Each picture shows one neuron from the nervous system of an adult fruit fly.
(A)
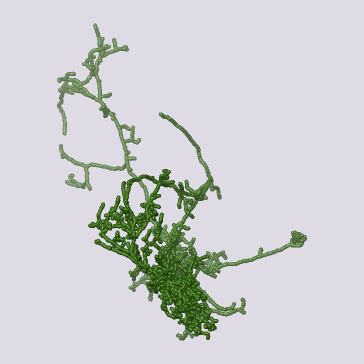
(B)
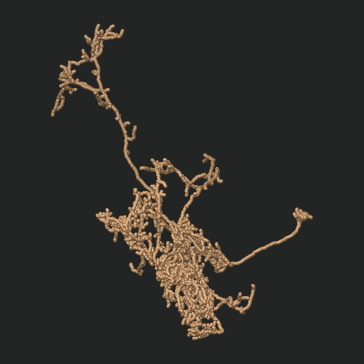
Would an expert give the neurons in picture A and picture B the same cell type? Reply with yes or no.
yes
